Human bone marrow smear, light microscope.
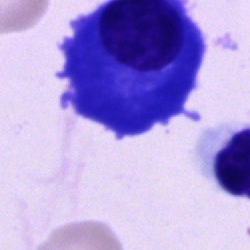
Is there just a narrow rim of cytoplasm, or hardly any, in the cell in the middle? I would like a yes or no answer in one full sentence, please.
No, what surrounds the nucleus is a broad area of cytoplasm.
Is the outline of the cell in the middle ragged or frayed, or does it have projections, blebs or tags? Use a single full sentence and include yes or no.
Yes, a rough outline, ragged or with projections, blebs or tags, belongs to this cell.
